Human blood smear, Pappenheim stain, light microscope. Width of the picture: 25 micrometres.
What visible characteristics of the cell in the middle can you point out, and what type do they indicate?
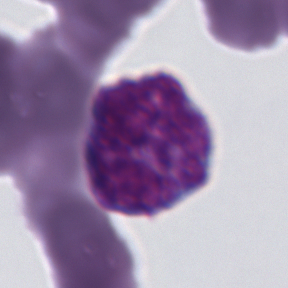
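Roughly round, I'd say, though the edge is slightly bumpy. I can't make out a clear rim of cytoplasm around the nucleus. No vacuoles that I can see. Red cells are lying close against its left side. So: a myeloblast.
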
